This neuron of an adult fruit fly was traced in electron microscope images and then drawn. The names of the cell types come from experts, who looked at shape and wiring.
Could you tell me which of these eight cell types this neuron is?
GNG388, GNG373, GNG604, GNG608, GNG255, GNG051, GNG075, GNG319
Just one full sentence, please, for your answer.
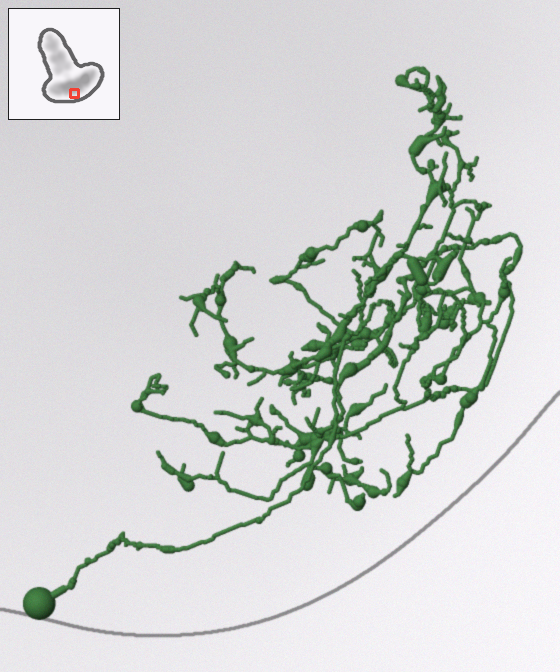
It is GNG373 that this neuron is, by cell type.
